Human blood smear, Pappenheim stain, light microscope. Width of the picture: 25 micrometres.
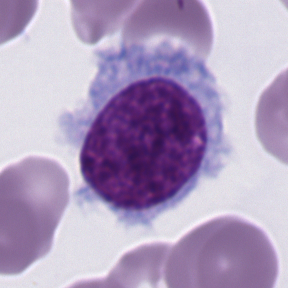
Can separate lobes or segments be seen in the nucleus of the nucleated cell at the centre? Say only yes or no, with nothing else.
No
